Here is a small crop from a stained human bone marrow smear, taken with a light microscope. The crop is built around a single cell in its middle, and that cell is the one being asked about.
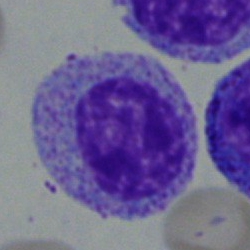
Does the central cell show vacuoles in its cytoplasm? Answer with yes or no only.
No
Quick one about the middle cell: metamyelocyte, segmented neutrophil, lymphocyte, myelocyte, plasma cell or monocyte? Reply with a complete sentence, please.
Classification of the middle cell gives a myelocyte.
